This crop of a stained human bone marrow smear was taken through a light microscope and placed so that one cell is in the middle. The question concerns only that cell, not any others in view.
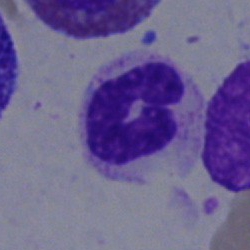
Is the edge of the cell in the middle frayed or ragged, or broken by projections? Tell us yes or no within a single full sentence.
No, this cell has a smooth edge with no projections, blebs or tags.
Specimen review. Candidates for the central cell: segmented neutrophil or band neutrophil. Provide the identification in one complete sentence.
By classification, the middle cell of this crop is a segmented neutrophil.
